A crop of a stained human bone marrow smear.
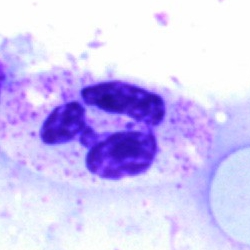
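Segmented neutrophil, central cell. Starting with the nucleus, it is divided into three separate lobes lying in a loose ring around a small pale patch of cytoplasm. Next, the chromatin is dense, dark purple and coarsely clumped. Last, the cytoplasm is abundant and pale lilac.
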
